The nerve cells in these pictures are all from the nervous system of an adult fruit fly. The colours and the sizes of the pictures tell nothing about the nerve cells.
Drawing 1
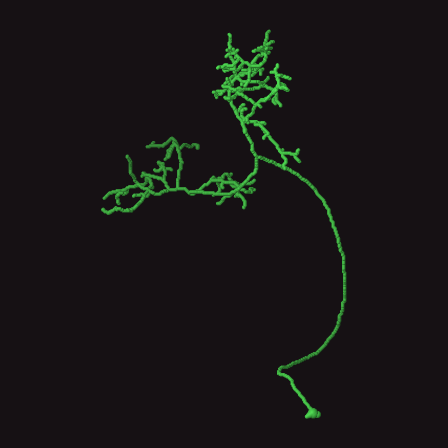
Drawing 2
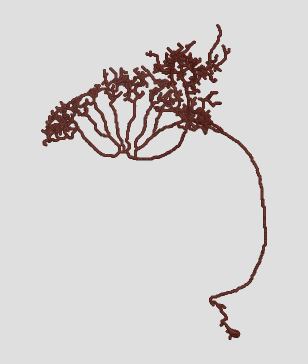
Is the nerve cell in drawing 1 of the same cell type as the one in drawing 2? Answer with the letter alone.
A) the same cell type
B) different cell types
B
